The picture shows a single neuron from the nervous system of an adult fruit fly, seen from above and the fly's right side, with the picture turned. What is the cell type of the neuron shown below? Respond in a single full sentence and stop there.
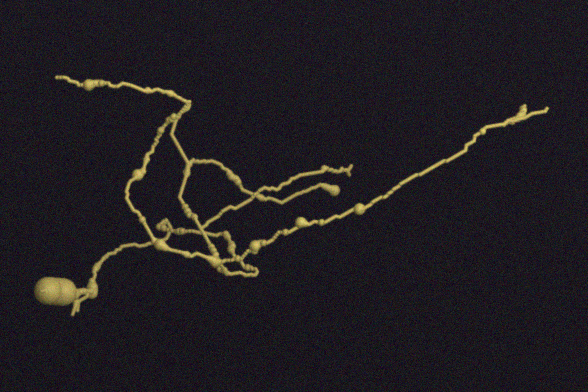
The cell type IN13A073 includes this neuron.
